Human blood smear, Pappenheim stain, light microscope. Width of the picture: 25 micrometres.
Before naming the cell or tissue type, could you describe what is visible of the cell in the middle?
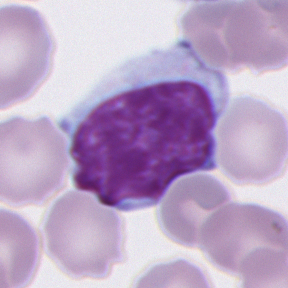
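Looking at the cell in the middle, the nucleus sits toward its lower side, so most of the cytoplasm lies above it. That cytoplasm is pale greyish-blue. I can't see any granules in it, and there are no vacuoles either. I'd name it a typical lymphocyte.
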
